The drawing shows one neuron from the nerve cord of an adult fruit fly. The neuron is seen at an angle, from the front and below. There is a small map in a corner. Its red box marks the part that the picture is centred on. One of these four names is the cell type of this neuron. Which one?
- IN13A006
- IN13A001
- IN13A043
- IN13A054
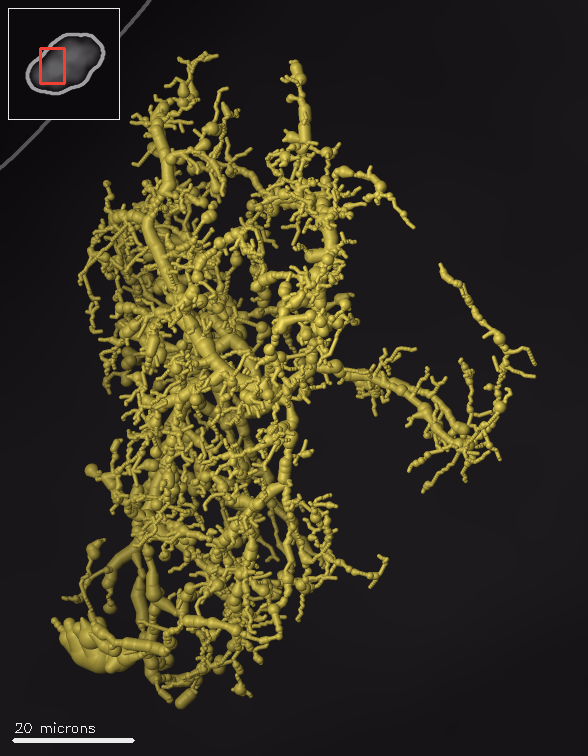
IN13A006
